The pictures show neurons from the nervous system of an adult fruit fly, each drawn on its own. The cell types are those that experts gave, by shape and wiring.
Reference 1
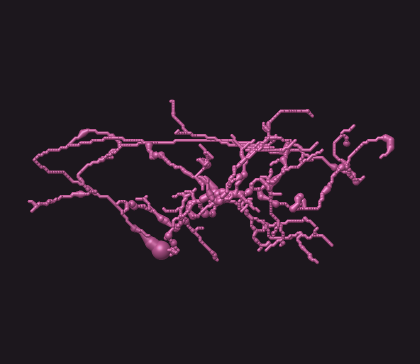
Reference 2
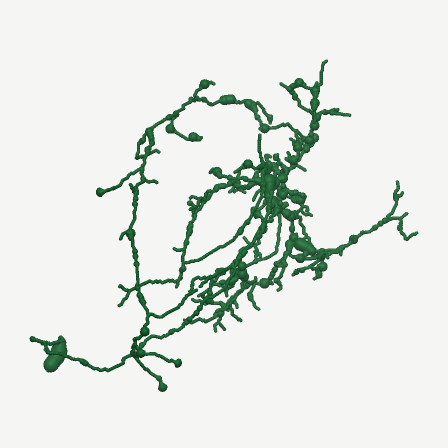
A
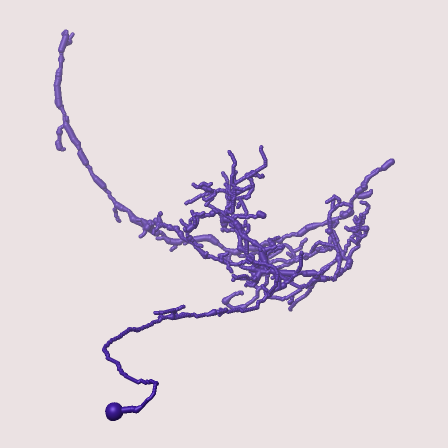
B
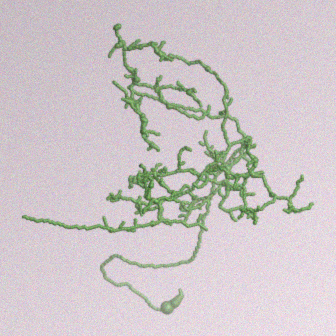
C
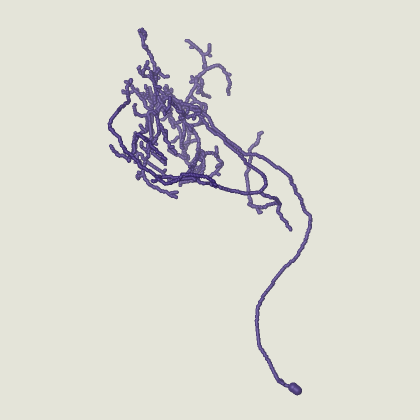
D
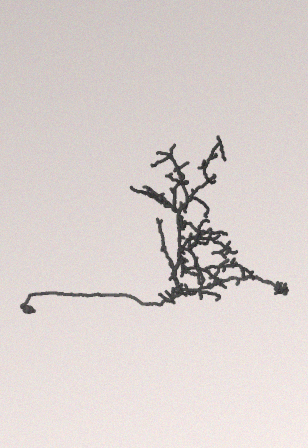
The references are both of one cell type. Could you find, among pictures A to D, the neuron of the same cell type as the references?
C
